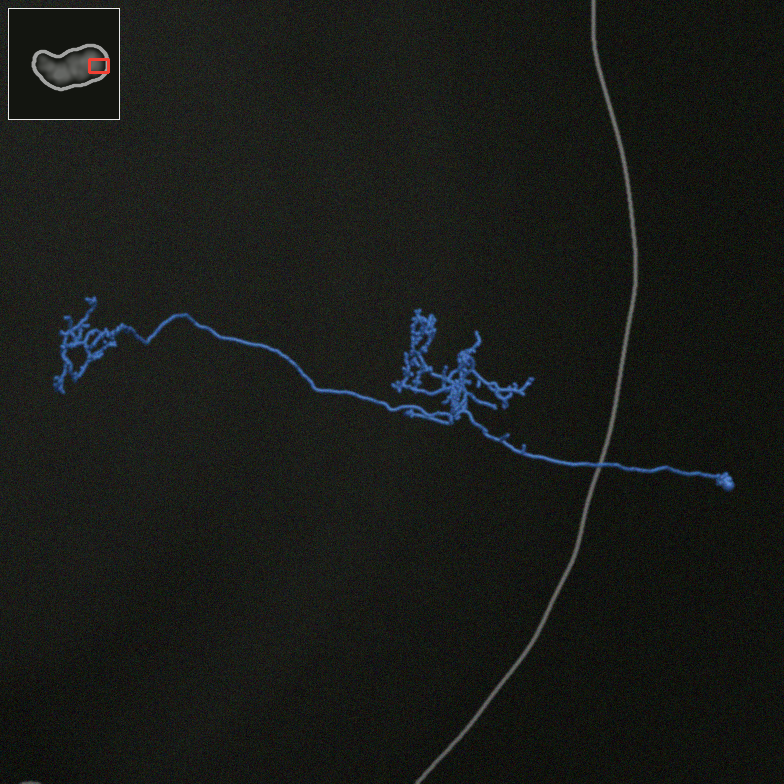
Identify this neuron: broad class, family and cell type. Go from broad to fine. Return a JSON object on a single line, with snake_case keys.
{"broad_class": "optic-lobe intrinsic neuron", "family": "Tm", "cell_type": "Tm40"}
